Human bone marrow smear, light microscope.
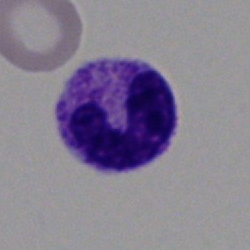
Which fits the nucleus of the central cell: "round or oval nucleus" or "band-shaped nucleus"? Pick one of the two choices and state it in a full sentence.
The cell carries a nucleus shaped as a curved band without separate lobes.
